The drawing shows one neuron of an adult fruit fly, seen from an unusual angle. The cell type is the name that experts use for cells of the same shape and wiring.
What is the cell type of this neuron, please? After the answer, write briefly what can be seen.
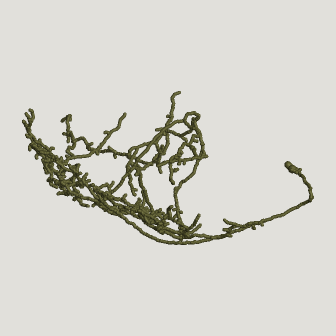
Its cell type is GNG464. It is a central-brain intrinsic neuron. The cell body is on the right of the picture. In this view it is wider than it is tall.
